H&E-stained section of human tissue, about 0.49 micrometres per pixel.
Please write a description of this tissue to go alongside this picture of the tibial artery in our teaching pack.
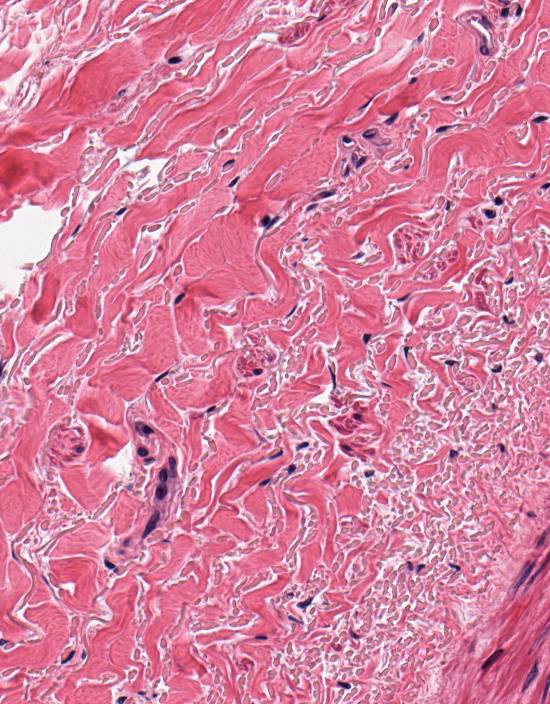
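Most of the field is dense connective tissue: thick, wavy, pink collagen bundles in many directions. At lower right the collagen becomes finer, short and fragmented, with pale gaps. Cells are sparse: small dark spindle-shaped fibroblast nuclei scattered between bundles. A band of more deeply staining tissue with elongated nuclei enters the bottom right corner.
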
